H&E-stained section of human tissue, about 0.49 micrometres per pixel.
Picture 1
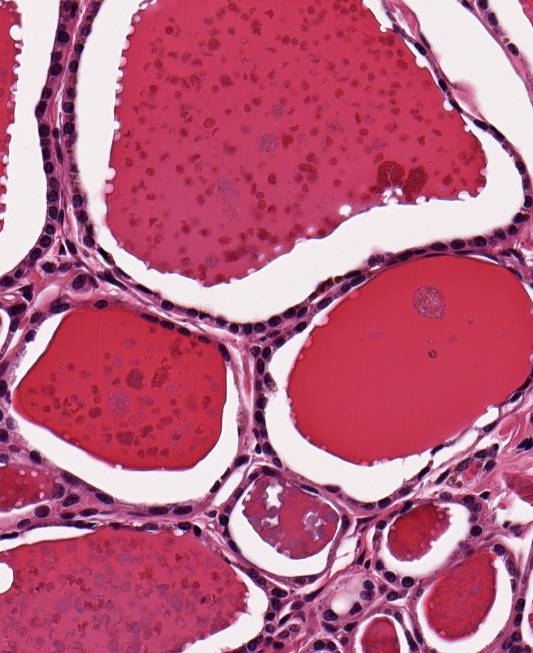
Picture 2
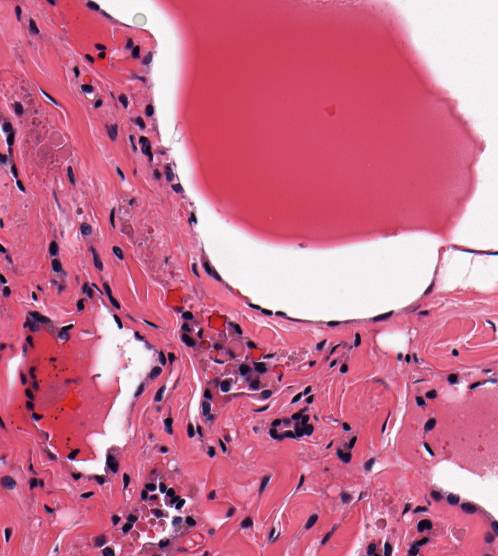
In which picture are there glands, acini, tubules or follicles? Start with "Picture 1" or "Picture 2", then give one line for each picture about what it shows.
Picture 1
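What picture 1 shows: The field is made up of closely packed rounded follicles separated by thin partitions of tissue.
What picture 2 shows: No glands or other epithelial units are present anywhere in the field.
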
